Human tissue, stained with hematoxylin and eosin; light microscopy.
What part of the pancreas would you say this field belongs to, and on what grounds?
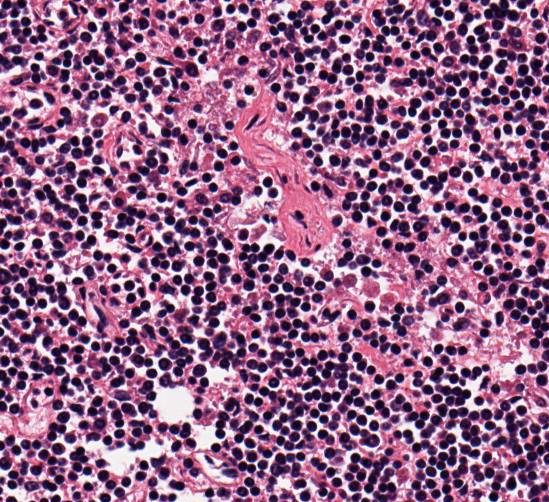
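Here we have lymphoid tissue. Notice that the whole field is one diffuse, densely packed sheet of small round cells, without follicles or other organised units. Most are small lymphocytes, with round, dark, dense nuclei and scant cytoplasm.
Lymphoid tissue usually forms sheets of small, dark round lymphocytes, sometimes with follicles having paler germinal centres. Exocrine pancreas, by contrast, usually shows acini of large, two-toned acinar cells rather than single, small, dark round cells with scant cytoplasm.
A minority of larger cells with paler nuclei and more pink cytoplasm lie scattered among them.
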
